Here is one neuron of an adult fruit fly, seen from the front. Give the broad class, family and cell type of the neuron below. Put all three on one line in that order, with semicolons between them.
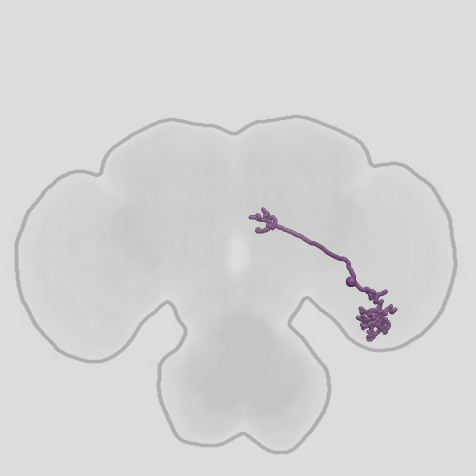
visual projection neuron; MeVP; MeVP7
